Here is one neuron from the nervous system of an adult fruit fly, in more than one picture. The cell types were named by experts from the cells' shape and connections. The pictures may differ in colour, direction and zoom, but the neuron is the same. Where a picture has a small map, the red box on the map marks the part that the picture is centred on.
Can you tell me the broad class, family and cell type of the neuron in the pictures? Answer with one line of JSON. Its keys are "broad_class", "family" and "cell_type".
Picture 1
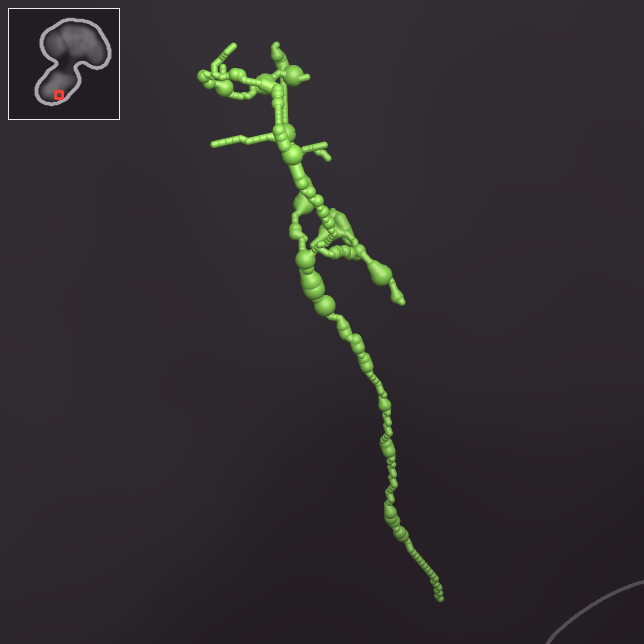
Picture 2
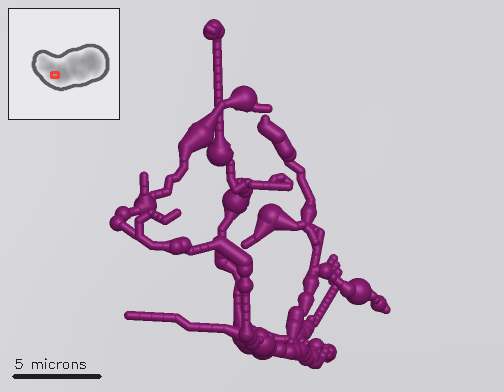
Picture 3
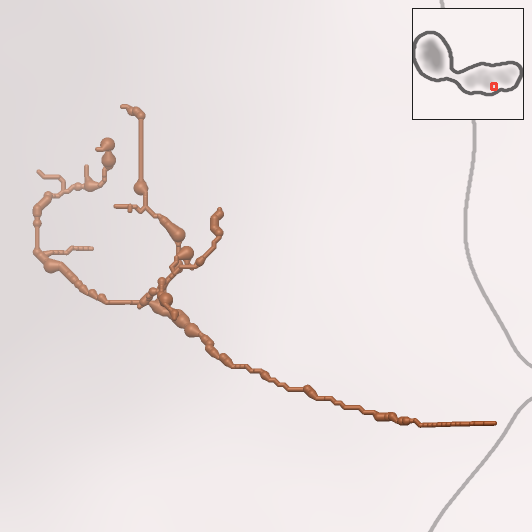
{"broad_class": "sensory neuron entering the nerve cord", "family": "class mechanosensory tactile", "cell_type": "SNta25"}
